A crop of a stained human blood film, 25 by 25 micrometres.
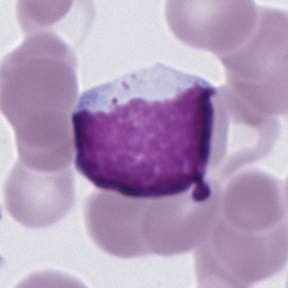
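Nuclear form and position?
Single unlobed mass filling the lower part of the cell.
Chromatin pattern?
Finely and evenly stippled, not coarsely clumped.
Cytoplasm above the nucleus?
A few small reddish-purple granules.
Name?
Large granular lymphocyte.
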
